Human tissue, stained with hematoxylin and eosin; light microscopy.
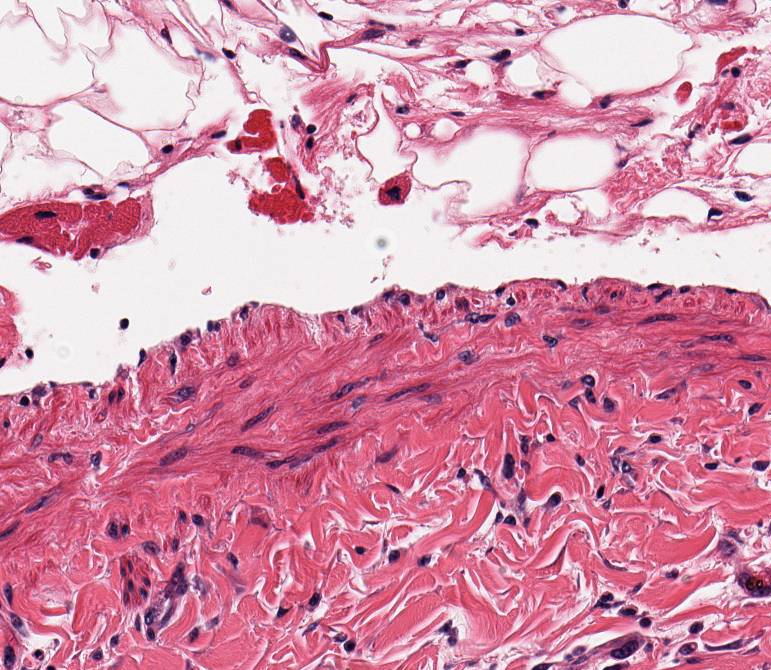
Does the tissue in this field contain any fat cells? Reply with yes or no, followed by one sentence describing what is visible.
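Yes. The upper part of the field contains adipocytes seen as large clear spaces bounded by thin pink membranes.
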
